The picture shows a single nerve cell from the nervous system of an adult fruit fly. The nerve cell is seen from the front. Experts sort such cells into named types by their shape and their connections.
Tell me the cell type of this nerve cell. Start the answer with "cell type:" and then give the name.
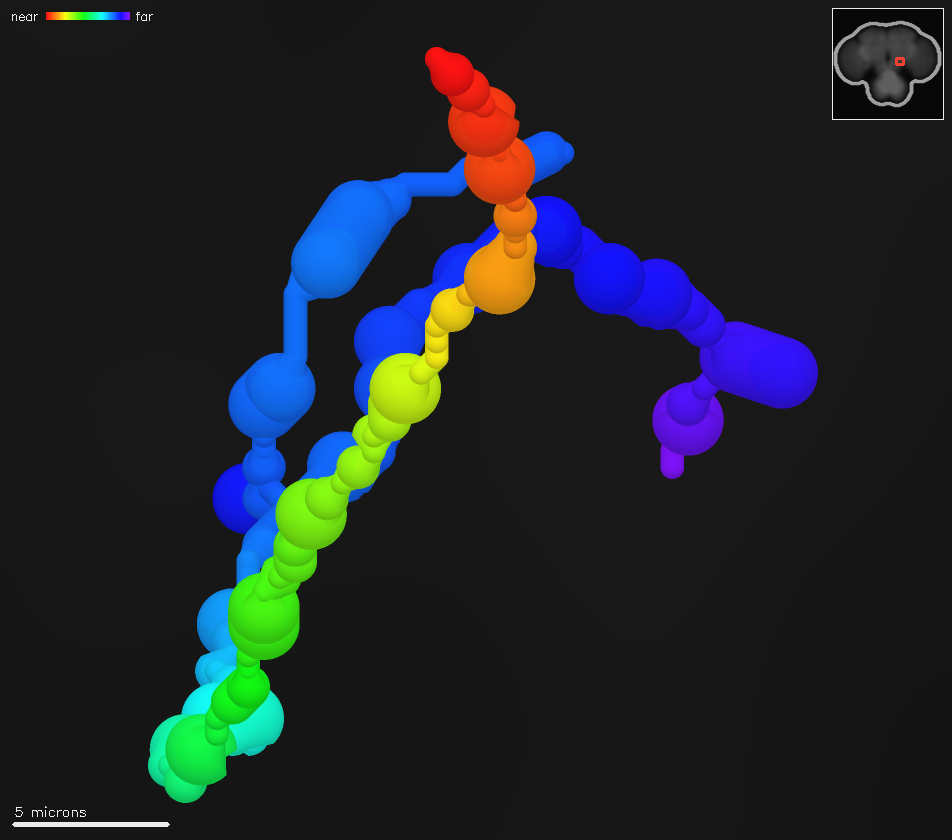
cell type: JO-CL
